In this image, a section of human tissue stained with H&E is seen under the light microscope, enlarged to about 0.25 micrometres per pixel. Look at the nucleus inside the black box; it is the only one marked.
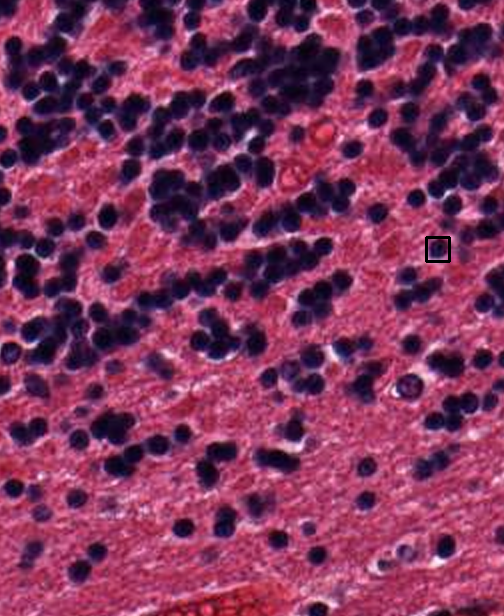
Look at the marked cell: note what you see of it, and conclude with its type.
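The nucleus is round and evenly dark purple, about the same size as the neighbouring dark nuclei. Hardly any cytoplasm can be seen; the dark nucleus meets the pink background directly, with only a narrow pale rim along parts of its edge. It lies on its own, a short gap away from loose clusters of similar round dark nuclei, set in pink, finely streaked tissue. This is a cerebellar granule cell.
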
